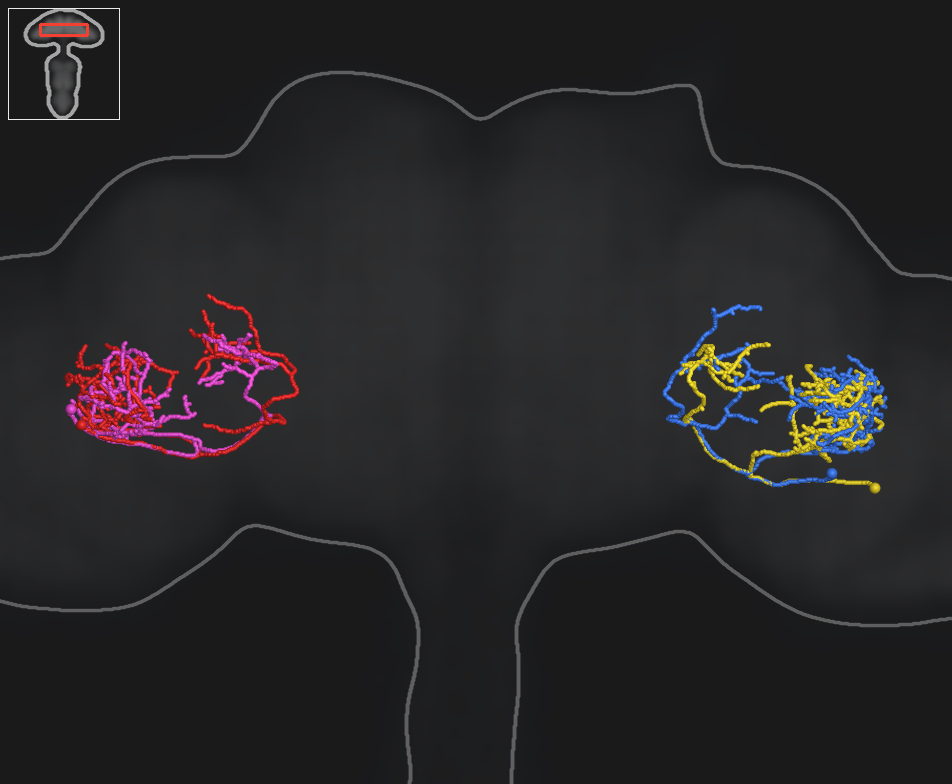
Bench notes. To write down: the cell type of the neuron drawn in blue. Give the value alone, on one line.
LHPV5h2_b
